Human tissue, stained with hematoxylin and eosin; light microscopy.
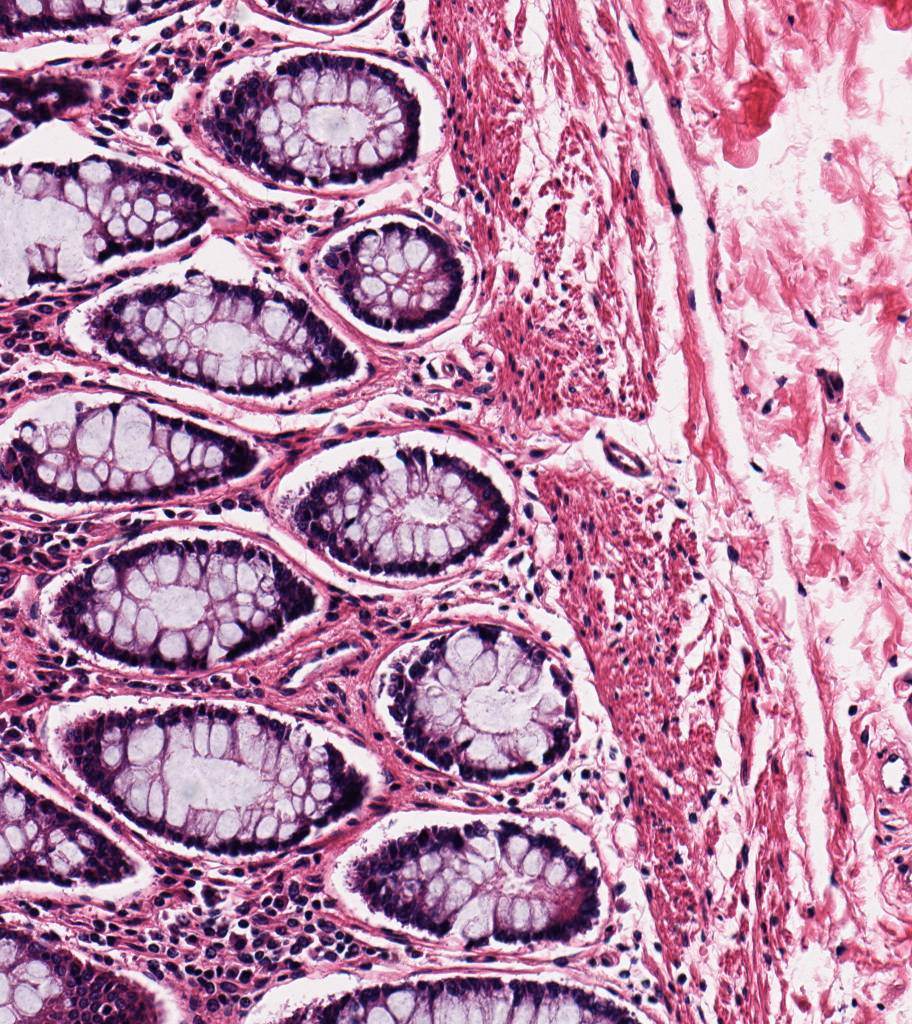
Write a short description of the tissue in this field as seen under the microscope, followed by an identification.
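Crypts appear cut across: closed oval or round profiles. Goblet cells dominate the lining, pale mucin vacuoles filling each centre. Dark epithelial nuclei rim each outer edge, at the cell bases. Smooth muscle fibres right of the crypts run mainly top to bottom. This is sigmoid colon.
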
